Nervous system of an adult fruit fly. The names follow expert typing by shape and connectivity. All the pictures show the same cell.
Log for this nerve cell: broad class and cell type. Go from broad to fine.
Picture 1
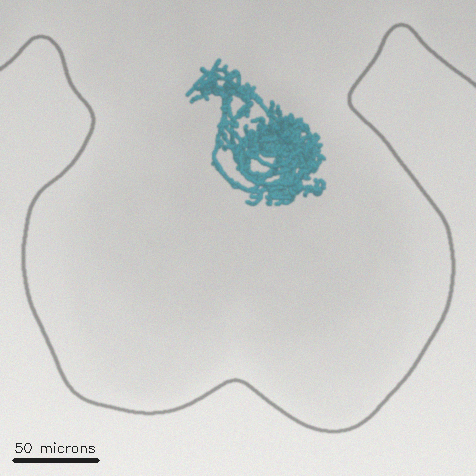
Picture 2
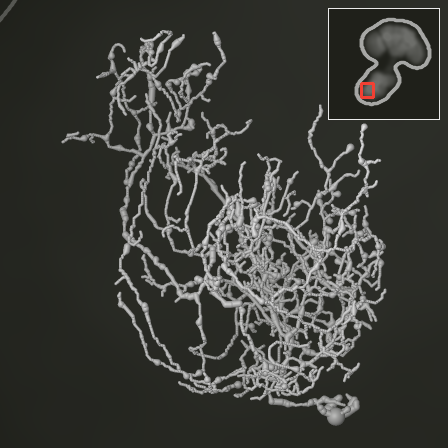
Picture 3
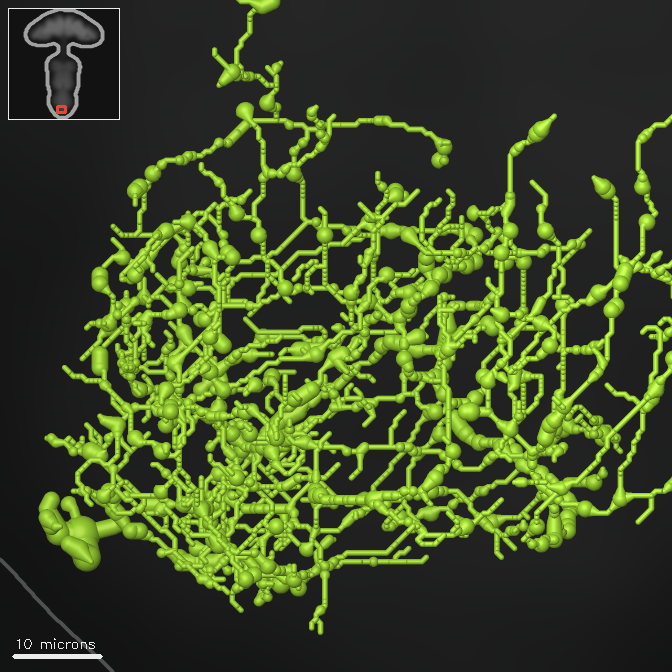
nerve-cord intrinsic neuron; INXXX228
